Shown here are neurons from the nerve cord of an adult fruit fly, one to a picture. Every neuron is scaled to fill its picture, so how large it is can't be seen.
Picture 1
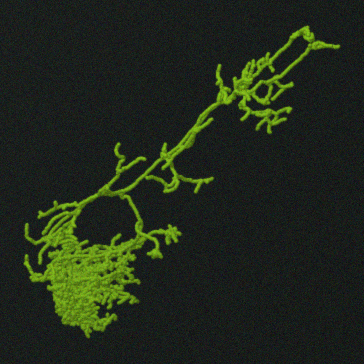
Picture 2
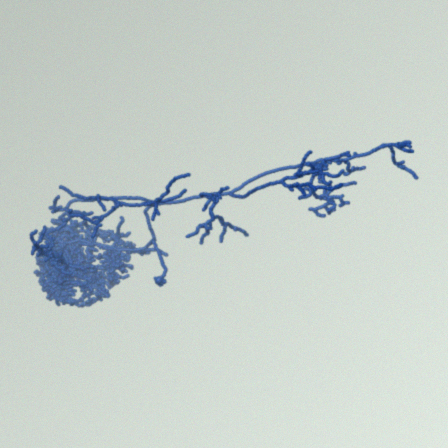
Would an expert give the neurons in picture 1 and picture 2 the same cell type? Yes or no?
yes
